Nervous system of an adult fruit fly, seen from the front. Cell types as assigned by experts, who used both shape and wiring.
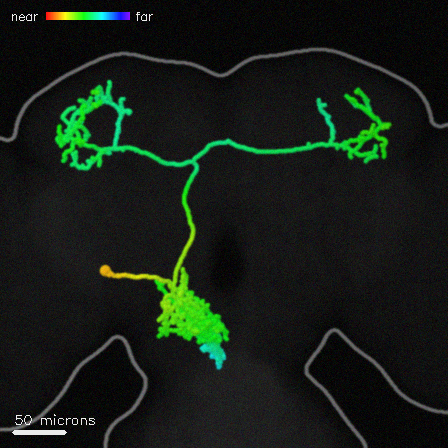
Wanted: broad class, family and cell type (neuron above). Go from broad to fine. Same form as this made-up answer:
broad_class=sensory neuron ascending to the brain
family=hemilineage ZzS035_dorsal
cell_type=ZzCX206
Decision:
broad_class=central-brain intrinsic neuron
family=hemilineage ALl1_ventral
cell_type=SLP239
